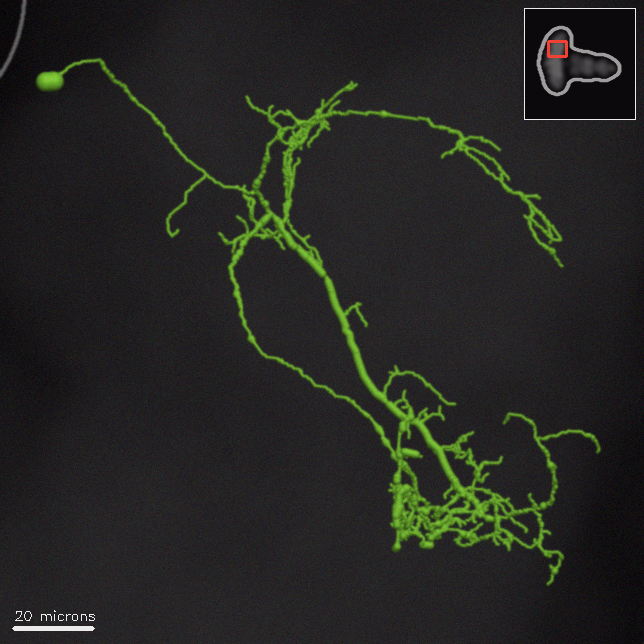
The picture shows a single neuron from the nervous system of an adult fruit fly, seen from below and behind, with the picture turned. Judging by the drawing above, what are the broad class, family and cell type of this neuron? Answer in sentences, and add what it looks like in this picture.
This is a central-brain intrinsic neuron. The family is hemilineage SLPa&l1_anterior. It is of cell type CL088_a. Its cell body lies at the upper left of the picture. From left to right in the picture it spans about 140 microns. The picture shows dozens of branch ends.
